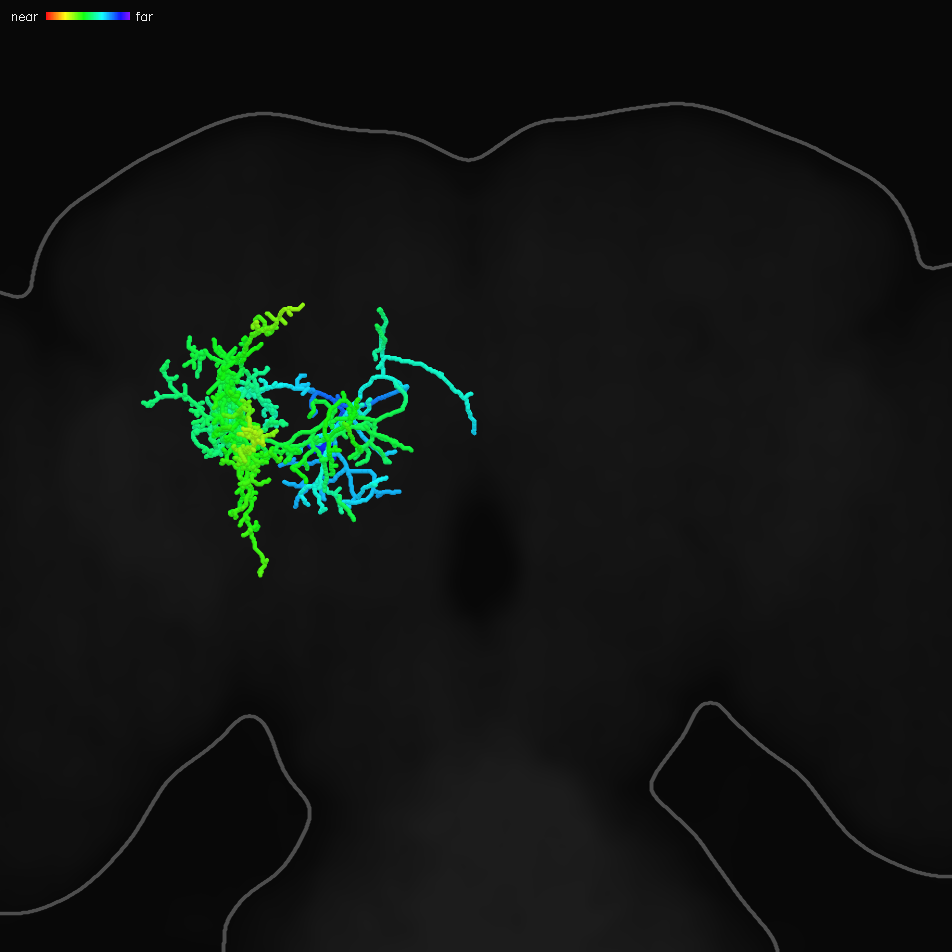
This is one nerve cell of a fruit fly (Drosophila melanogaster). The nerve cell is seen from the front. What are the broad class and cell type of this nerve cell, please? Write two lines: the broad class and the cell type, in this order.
central-brain intrinsic neuron
PVLP149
